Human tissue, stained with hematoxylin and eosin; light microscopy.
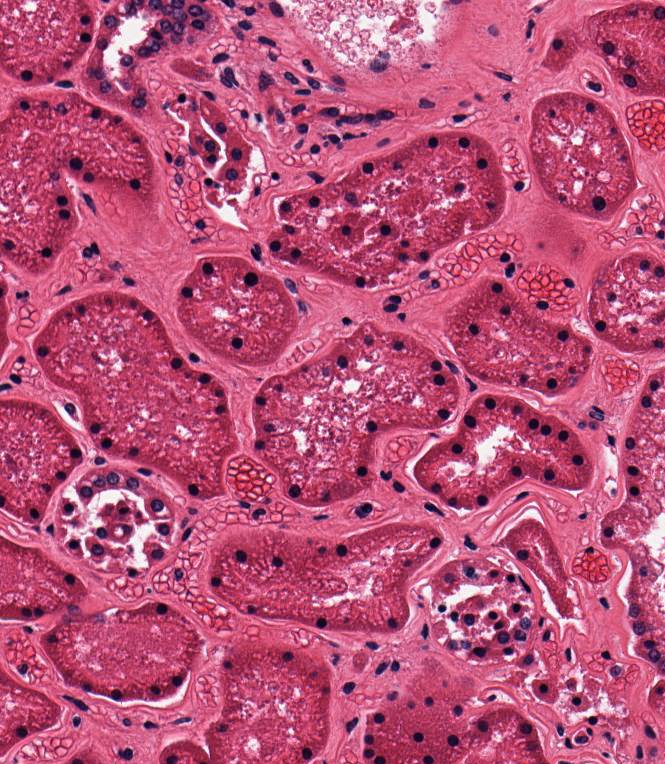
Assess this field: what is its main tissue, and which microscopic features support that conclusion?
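I'd call this cortical labyrinth of the kidney. Tubules, closely packed and cut in cross and oblique section, are separated by narrow pink interstitium.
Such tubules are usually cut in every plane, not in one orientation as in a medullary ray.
Larger ones have one layer of tall cuboidal cells with granular eosinophilic cytoplasm, and I can't make out their lateral borders.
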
